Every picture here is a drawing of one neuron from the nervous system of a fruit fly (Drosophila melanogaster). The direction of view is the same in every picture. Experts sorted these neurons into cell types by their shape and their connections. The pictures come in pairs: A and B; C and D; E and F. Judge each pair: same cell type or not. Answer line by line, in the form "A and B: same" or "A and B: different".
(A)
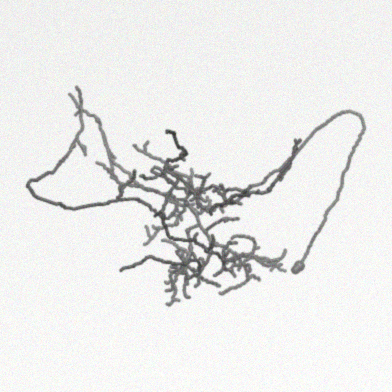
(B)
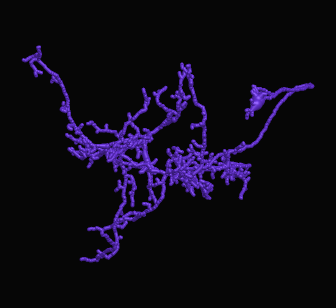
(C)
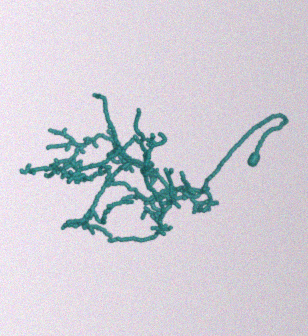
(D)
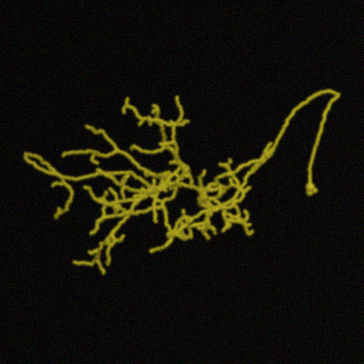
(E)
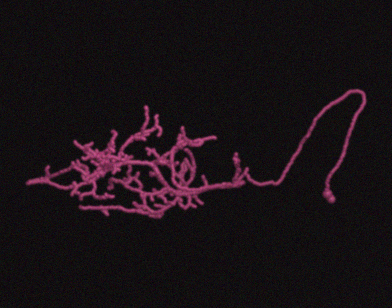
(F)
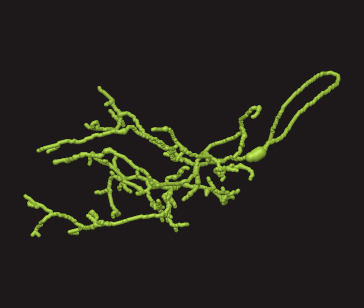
A and B: different
C and D: same
E and F: different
